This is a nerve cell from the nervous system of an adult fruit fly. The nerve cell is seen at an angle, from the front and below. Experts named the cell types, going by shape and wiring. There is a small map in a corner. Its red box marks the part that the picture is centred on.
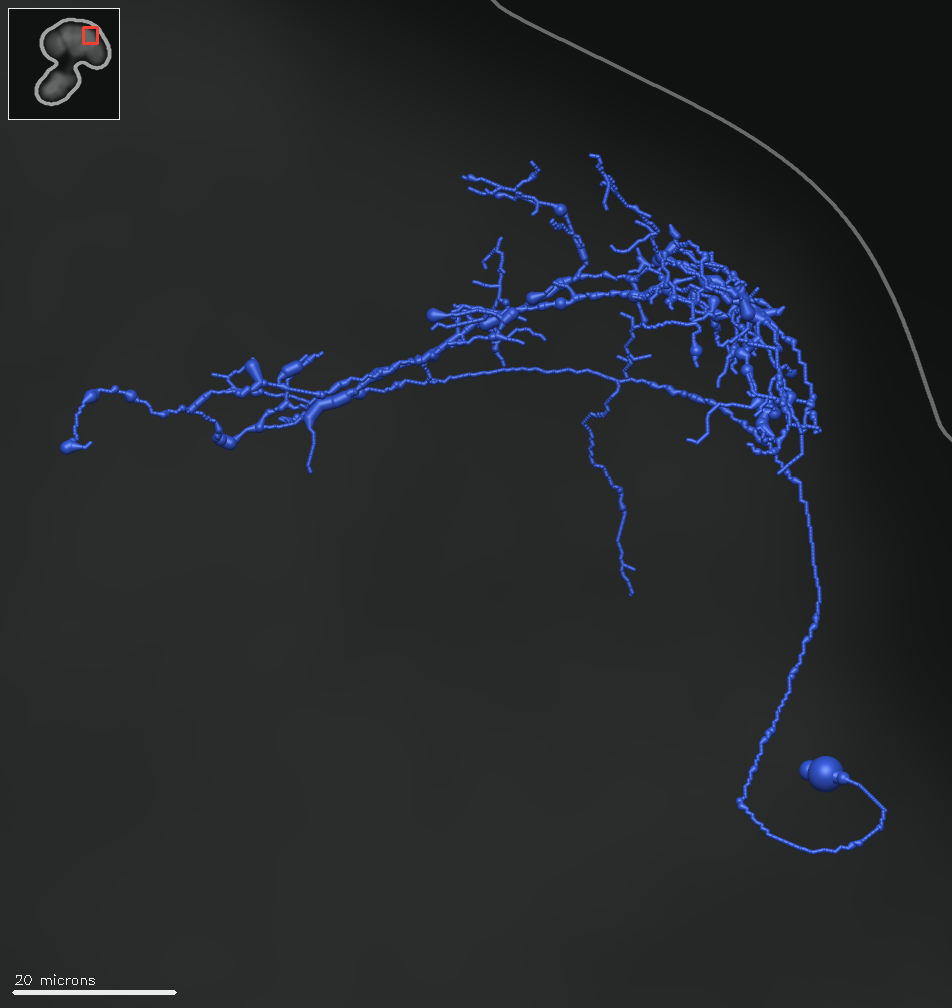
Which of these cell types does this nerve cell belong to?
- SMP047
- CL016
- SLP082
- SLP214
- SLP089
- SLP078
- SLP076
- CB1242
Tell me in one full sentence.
The cell type this nerve cell represents is CB1242.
